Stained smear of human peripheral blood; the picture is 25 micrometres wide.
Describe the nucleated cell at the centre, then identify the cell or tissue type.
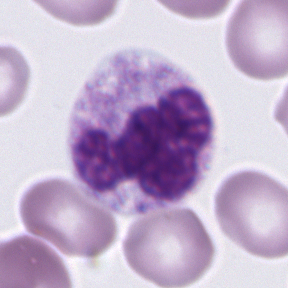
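Outline round, smooth. Cytoplasm pale pinkish-lilac, fine violet-pink granules scattered throughout. No vacuoles seen. Cell: segmented neutrophil.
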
